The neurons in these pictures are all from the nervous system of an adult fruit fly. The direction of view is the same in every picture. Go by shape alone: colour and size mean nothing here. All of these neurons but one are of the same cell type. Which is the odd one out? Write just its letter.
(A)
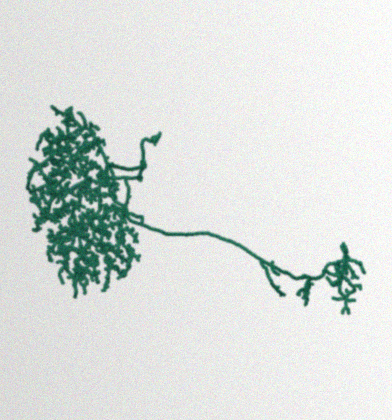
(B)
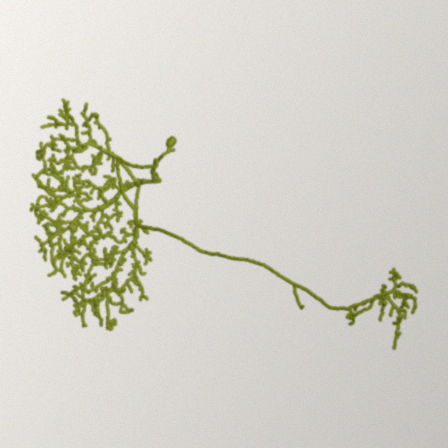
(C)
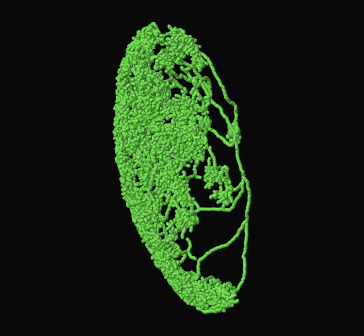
C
